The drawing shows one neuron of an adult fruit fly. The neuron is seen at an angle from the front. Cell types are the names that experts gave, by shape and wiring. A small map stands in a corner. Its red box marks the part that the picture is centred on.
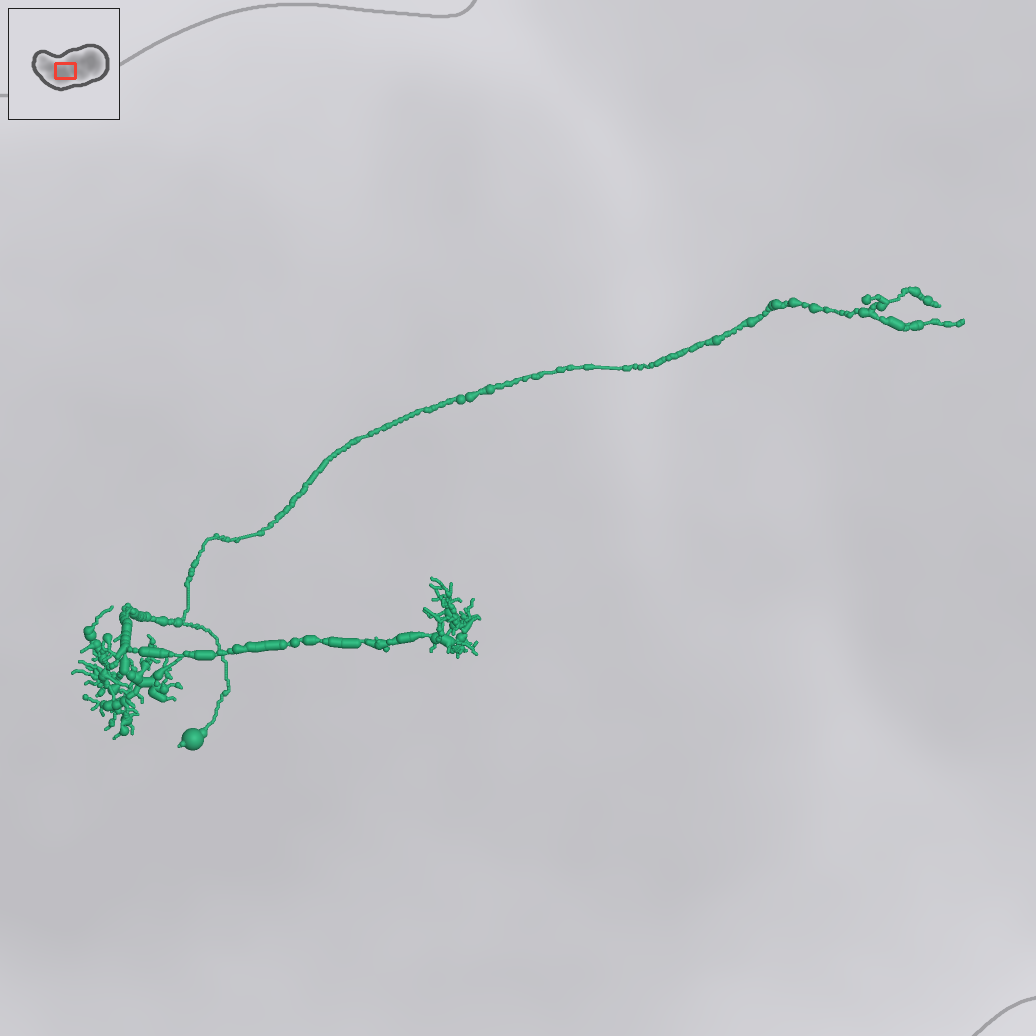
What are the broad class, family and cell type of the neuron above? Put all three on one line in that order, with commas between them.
visual projection neuron, LLPC, LLPC1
